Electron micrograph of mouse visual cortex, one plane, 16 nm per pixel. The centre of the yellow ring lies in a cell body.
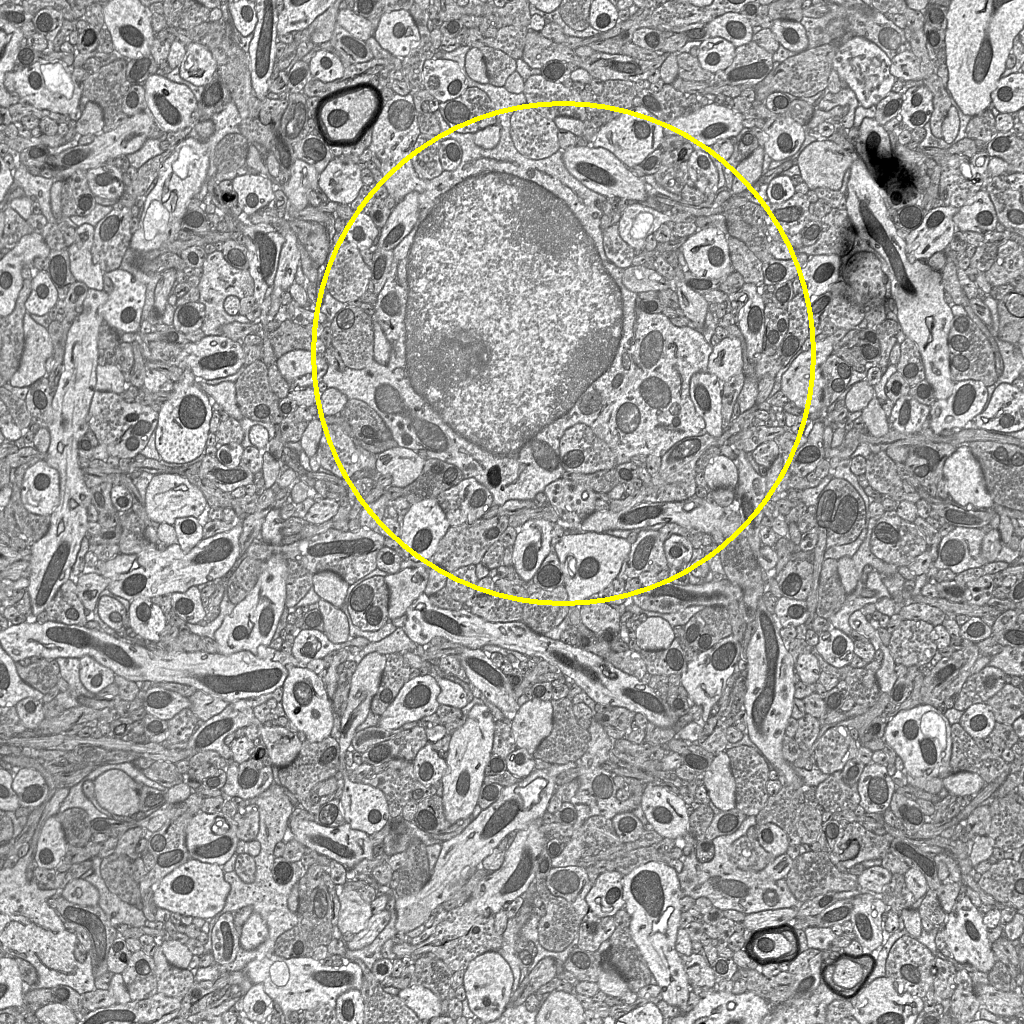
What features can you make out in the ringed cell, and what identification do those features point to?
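Filling most of the cell body in this plane is a large nucleus, a rounded oval with a mostly smooth outline. Pale, finely granular chromatin occupies most of it. In its lower left part lies a darker, ill-defined patch. This cell is an astrocyte.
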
